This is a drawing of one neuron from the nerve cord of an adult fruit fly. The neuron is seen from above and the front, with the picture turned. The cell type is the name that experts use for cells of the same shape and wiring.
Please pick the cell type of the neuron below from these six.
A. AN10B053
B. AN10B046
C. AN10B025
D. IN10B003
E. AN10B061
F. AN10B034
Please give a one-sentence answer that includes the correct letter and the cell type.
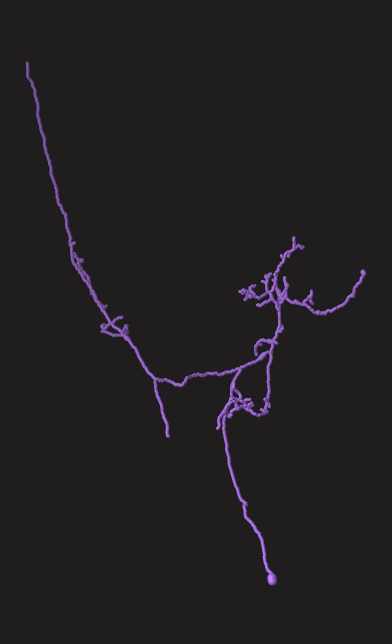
The kind of cell the neuron is, AN10B061, is given in option E.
